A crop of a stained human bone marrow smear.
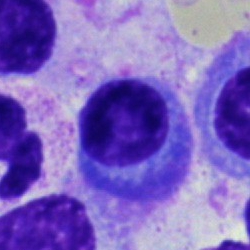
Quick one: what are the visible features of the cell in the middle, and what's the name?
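The nucleus sits off-centre, up toward the top of the cell. Its chromatin stains dark purple and looks dense. The cytoplasm is a deep blue, and I notice its rim is wider below the nucleus than above it. This is a plasma cell.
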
